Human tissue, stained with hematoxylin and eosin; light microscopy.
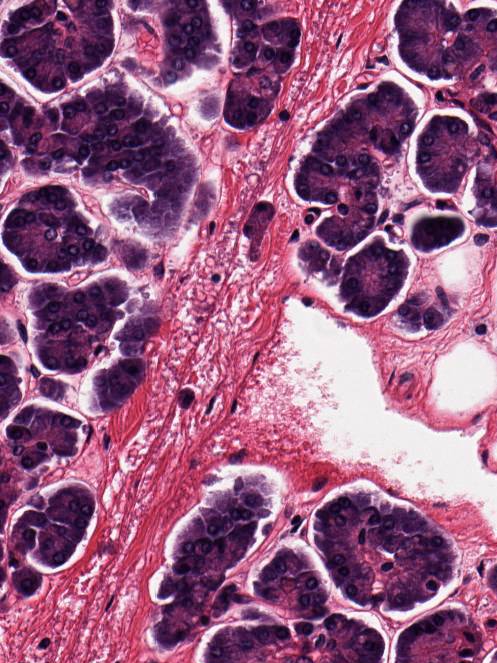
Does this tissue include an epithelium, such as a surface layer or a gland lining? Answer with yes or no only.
Yes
